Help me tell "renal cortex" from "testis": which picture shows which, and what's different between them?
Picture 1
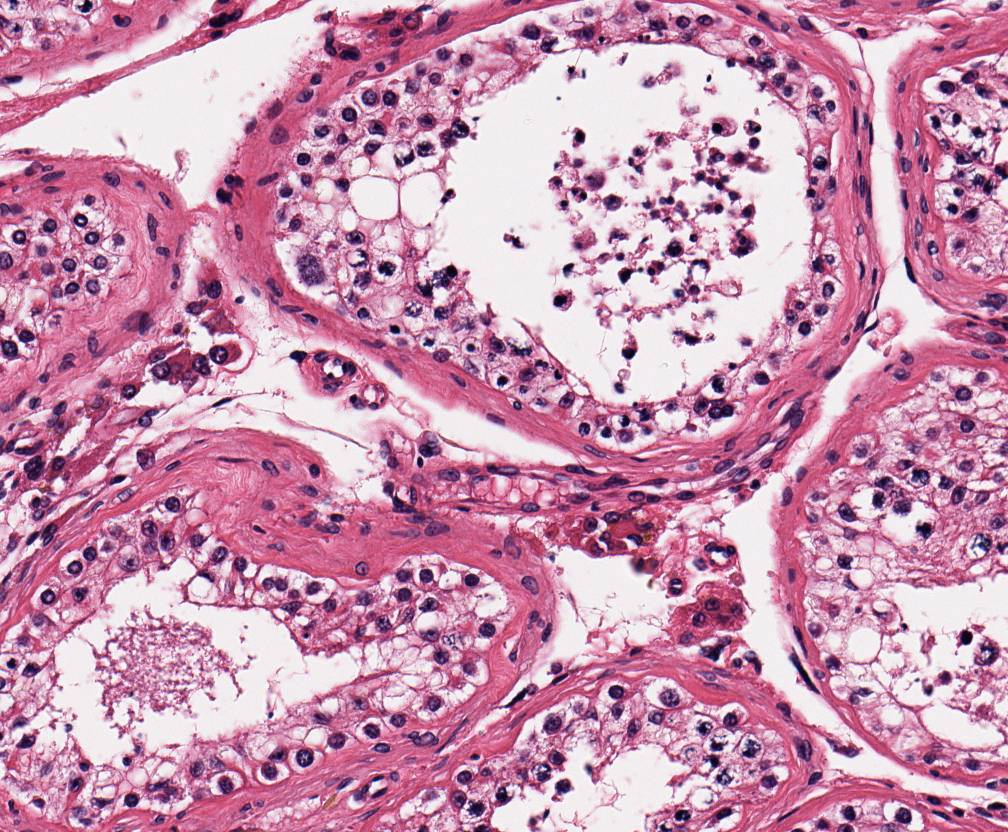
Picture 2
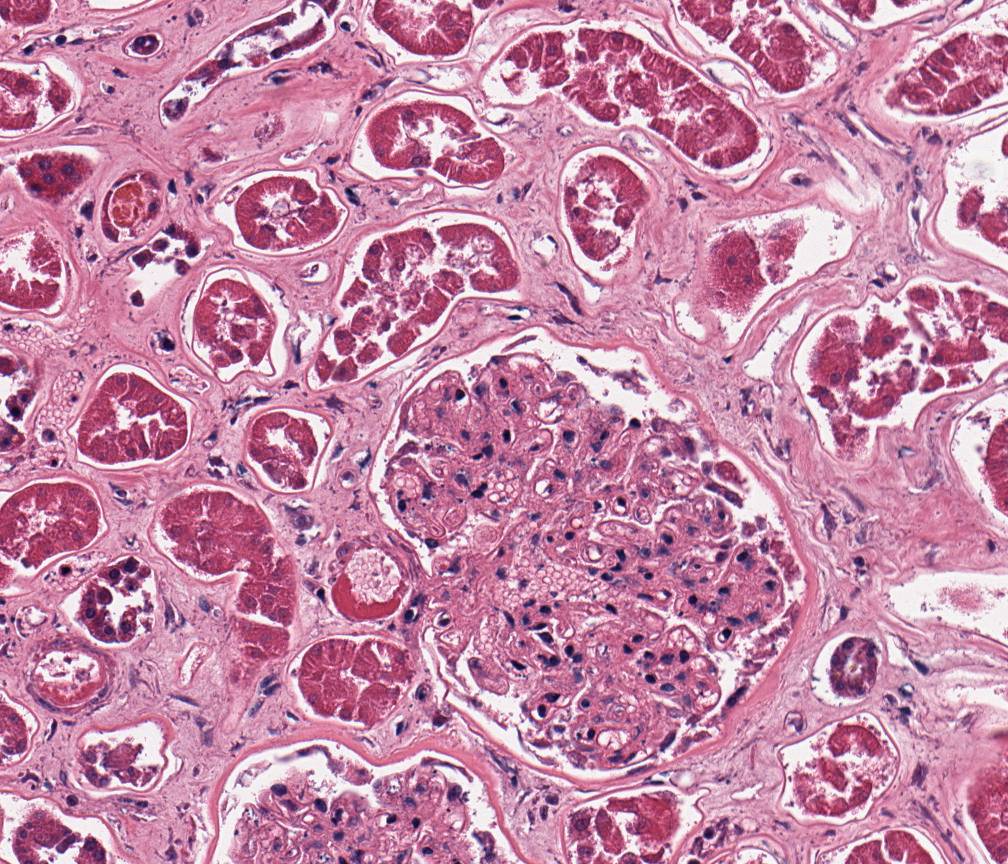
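The first picture is testis; the second is renal cortex. In the testis, rounded to oval cross-cut tubules with narrow spaces between them fill the field, each wrapped in a thick band of pink fibrous tissue with flattened dark nuclei. They're lined by epithelium several cell layers deep, with mostly round dark nuclei and many clear empty vacuoles, most conspicuous in the upper left part of the large tubule at top centre. The renal cortex has a large rounded glomerulus at centre-right with cross-cut tubules on all sides of it, plus a second glomerulus only partly included at the bottom edge, just left of centre. That central one has a thick, layered pink fibrous rim. Its tubules are lined by cuboidal to low columnar cells with deeply eosinophilic, granular cytoplasm.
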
